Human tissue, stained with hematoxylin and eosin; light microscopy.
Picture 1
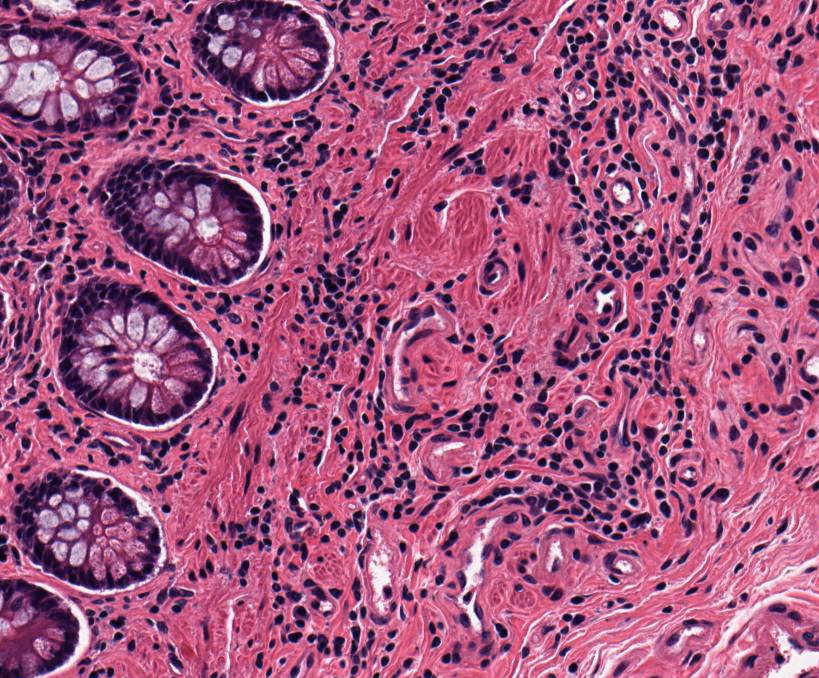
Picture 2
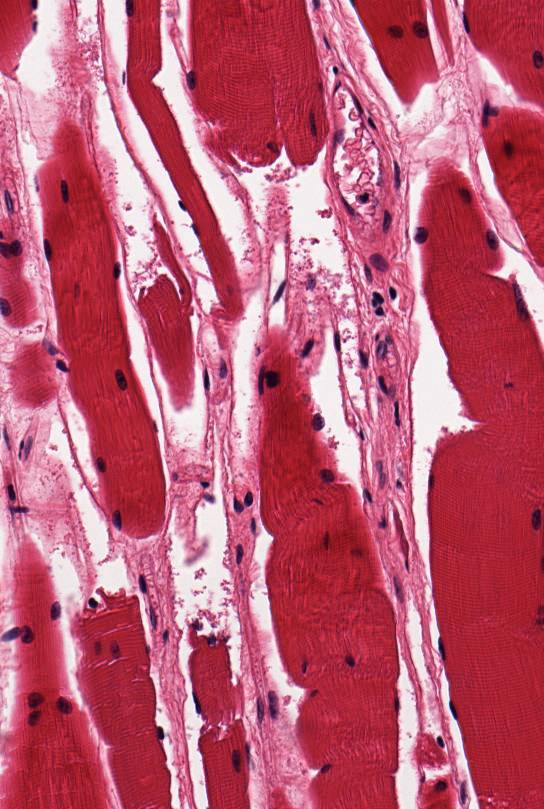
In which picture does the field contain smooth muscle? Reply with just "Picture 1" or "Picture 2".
Picture 1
